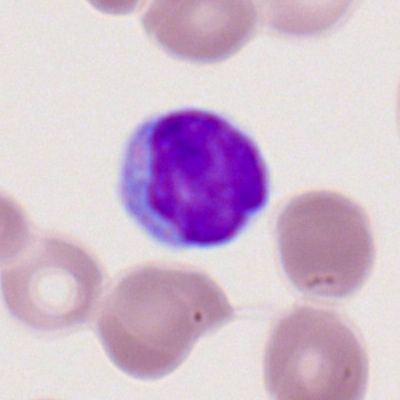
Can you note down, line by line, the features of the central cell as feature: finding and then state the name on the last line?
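Outline: round and smooth
Nucleus: fills most of the cell
Nucleoli: none visible
Cytoplasm: a narrow pale blue crescent on the left side
Name: lymphocyte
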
